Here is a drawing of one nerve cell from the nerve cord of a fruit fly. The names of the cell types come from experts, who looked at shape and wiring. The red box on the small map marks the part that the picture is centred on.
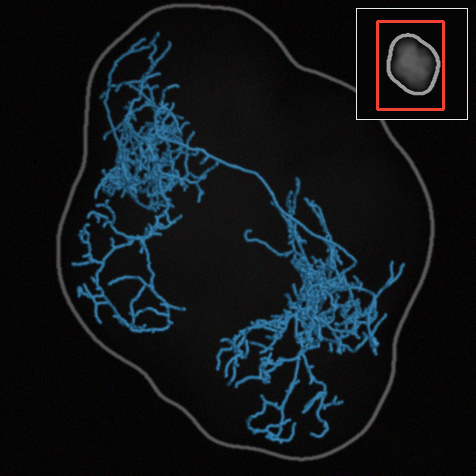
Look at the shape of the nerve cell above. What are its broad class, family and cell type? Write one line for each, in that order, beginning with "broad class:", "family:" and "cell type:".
broad class: nerve-cord intrinsic neuron
family: hemilineage 08B
cell type: IN08B004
